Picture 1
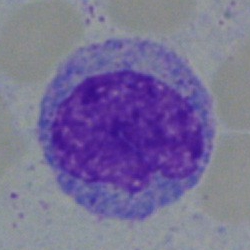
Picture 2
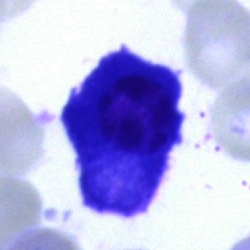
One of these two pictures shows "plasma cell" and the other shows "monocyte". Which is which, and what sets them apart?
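So the first picture would be the monocyte, and the second the plasma cell. Looking at the monocyte, its nucleus has a shallow indentation along the lower edge and fills most of the cell, leaving a moderate rim of cytoplasm around it. The chromatin is deep purple, with darker clumps and small pale spots. I see no vacuoles in its cytoplasm, and no other cell touches it. Now the plasma cell: its outline is irregular and angular, with blunt corners. Its cytoplasm is a deep, dark blue.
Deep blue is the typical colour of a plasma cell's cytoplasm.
Its nucleus sits in the upper half of the cell.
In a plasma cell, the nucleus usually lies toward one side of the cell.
Here too I find no clear vacuoles, and the red cells around it do not touch it.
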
